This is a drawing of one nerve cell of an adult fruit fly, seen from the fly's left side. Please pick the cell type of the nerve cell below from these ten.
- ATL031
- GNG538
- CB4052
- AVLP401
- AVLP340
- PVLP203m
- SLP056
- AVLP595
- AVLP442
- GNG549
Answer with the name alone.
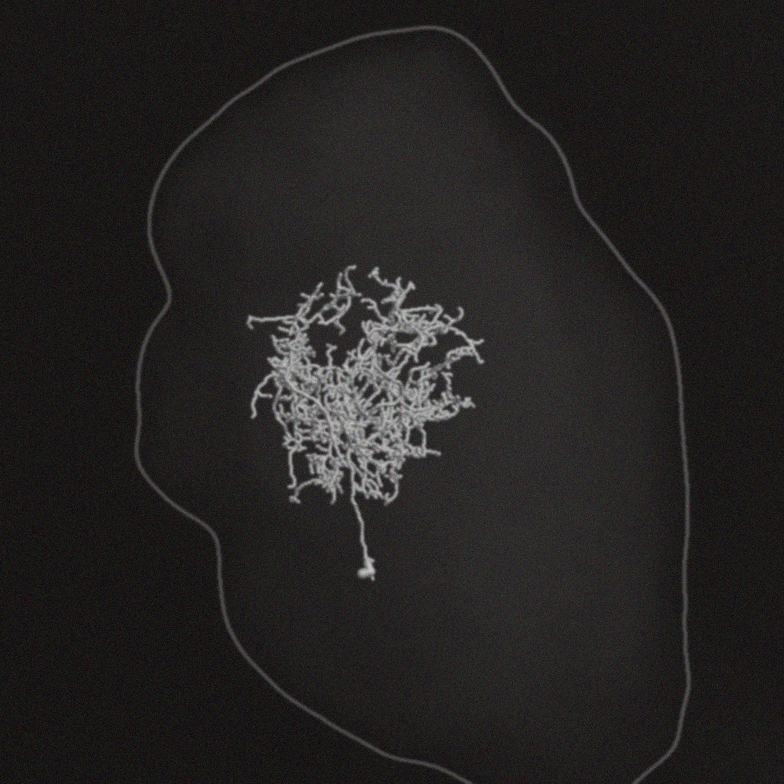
AVLP340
